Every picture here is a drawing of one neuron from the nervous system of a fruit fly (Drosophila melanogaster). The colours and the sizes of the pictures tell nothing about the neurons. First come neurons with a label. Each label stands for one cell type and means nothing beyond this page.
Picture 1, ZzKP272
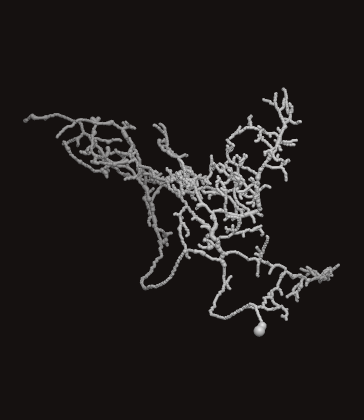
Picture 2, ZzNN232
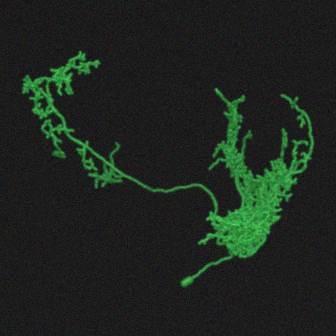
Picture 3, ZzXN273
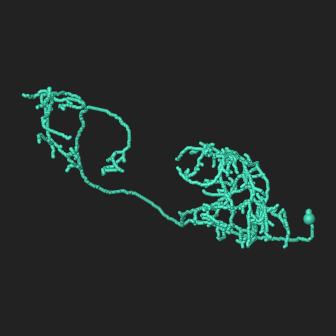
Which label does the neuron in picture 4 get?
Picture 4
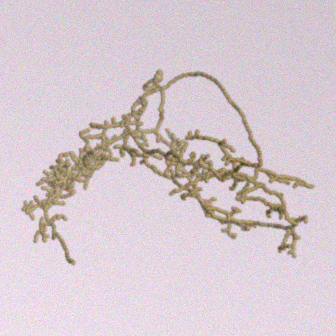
ZzKP272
